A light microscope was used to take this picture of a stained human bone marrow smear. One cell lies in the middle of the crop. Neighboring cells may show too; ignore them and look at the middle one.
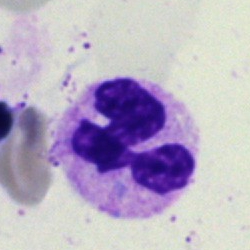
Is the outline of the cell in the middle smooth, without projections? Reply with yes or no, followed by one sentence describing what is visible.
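Yes. The cell outline is round and smooth.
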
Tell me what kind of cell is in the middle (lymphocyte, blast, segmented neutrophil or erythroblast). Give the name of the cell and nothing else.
segmented neutrophil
